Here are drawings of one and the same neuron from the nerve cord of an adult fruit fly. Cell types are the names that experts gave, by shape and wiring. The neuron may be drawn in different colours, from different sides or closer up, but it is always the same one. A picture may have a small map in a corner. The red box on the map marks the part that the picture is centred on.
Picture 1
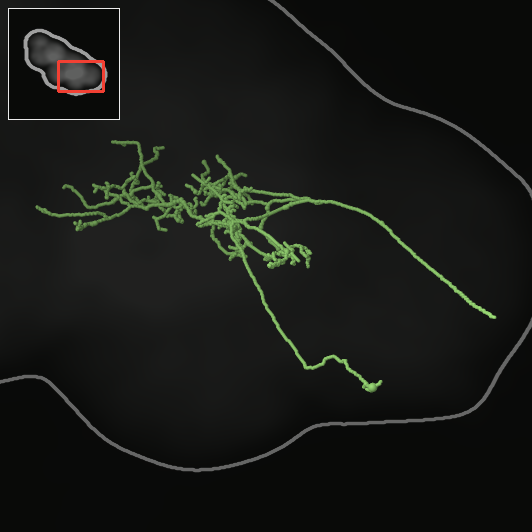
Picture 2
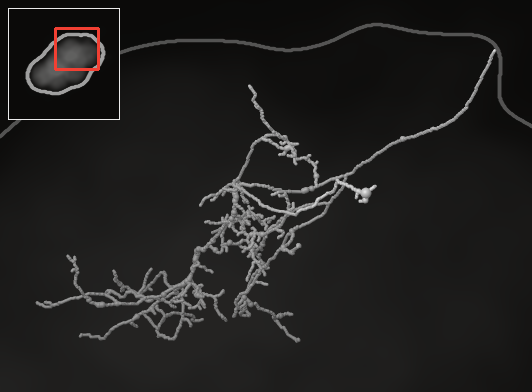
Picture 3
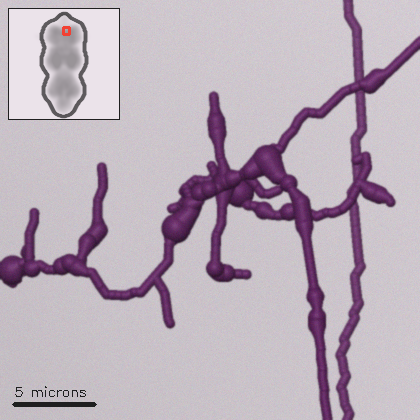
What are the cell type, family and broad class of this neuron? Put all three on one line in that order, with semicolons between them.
AN07B070; hemilineage 07B; ascending neuron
